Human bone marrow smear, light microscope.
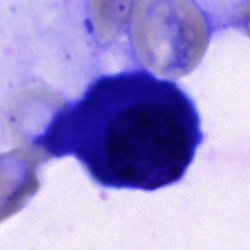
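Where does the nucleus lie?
Toward the right side of the cell, with most of the cytoplasm on its left.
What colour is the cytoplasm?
Deep, dark blue; the nucleus stains darker still.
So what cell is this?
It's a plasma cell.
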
